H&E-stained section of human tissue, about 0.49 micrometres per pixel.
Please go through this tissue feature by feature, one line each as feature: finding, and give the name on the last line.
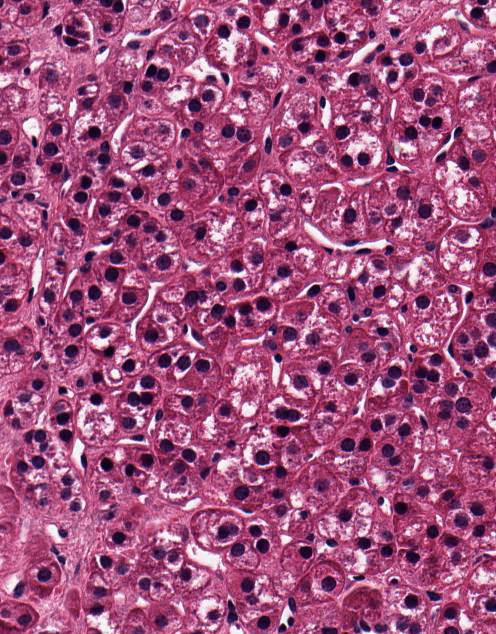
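Pattern: small rounded nests, short cords, thin partitions, field-wide
Cells: big and polygonal, lots of pink cytoplasm
Vacuoles: pale clear areas in many cells' pink granular cytoplasm
Capillaries: thin-walled channels lined by flattened, elongated nuclei, between nests
Organ: adrenal gland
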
